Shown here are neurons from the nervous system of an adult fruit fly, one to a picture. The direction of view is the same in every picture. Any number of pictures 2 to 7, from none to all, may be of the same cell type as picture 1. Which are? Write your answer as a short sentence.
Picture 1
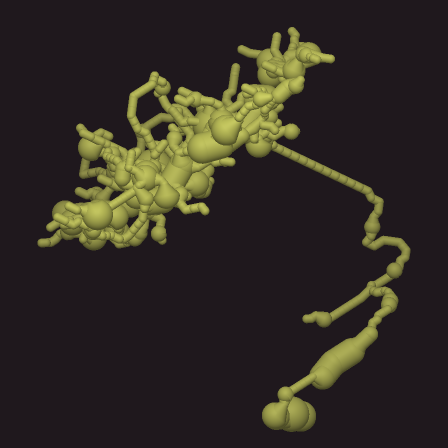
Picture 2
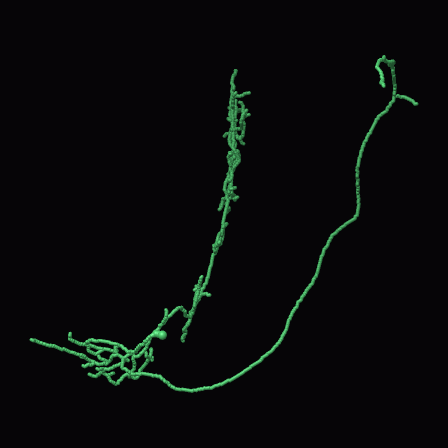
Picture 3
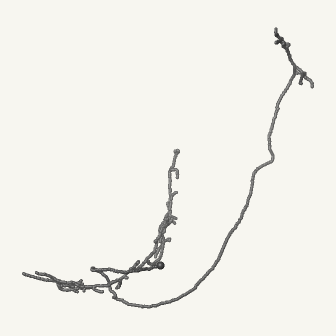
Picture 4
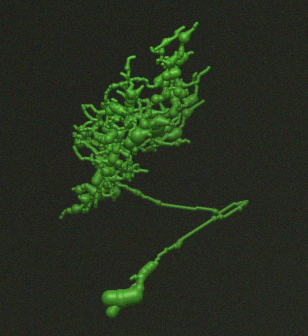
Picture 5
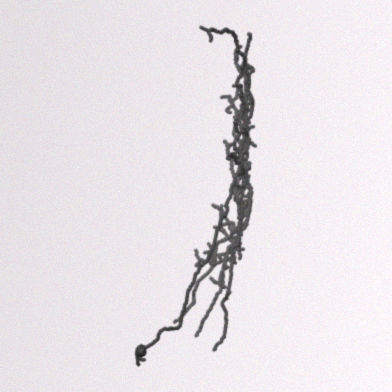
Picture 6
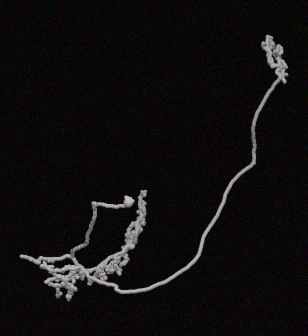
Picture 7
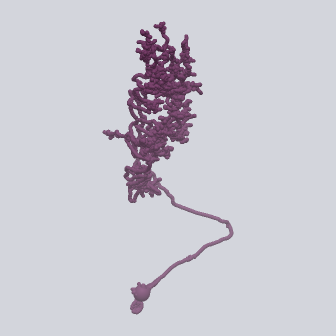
Picture 4 and picture 7 are of the same cell type.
